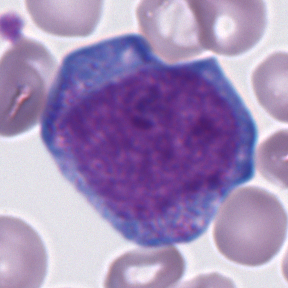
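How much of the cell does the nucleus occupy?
Most of it, leaving only a rim of cytoplasm that is widest along the upper left side.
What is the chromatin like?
Fine and evenly spread, with no coarse dark clumps.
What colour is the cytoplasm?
Deep blue.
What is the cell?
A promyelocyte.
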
